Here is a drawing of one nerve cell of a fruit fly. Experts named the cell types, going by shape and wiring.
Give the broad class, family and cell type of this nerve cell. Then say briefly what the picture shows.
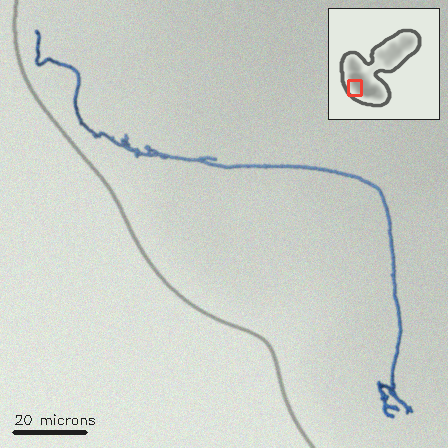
Its broad class is sensory neuron entering the brain. Its family is called class olfactory. Its cell type is ORN_DA4m. It is in the brain and does not reach the nerve cord. The drawing shows no cell body. From top to bottom in the picture it spans about 110 microns.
